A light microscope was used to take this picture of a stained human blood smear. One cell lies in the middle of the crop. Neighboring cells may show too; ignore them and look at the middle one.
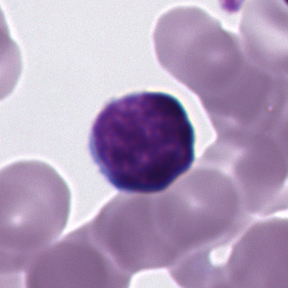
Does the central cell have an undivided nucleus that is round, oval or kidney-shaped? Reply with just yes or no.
Yes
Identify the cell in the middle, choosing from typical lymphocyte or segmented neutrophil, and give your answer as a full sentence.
In the middle of this smear crop, the cell is a typical lymphocyte.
